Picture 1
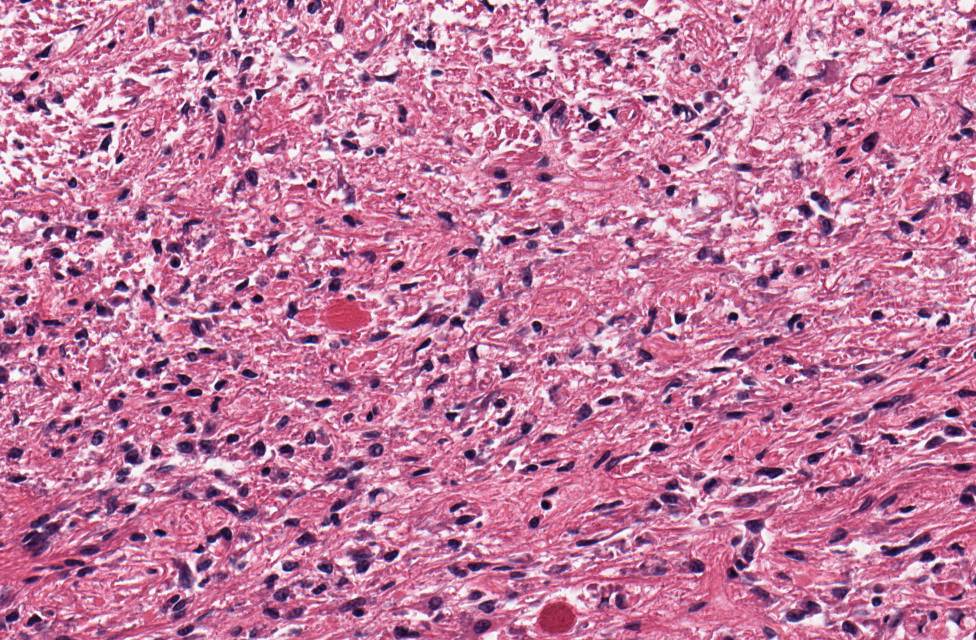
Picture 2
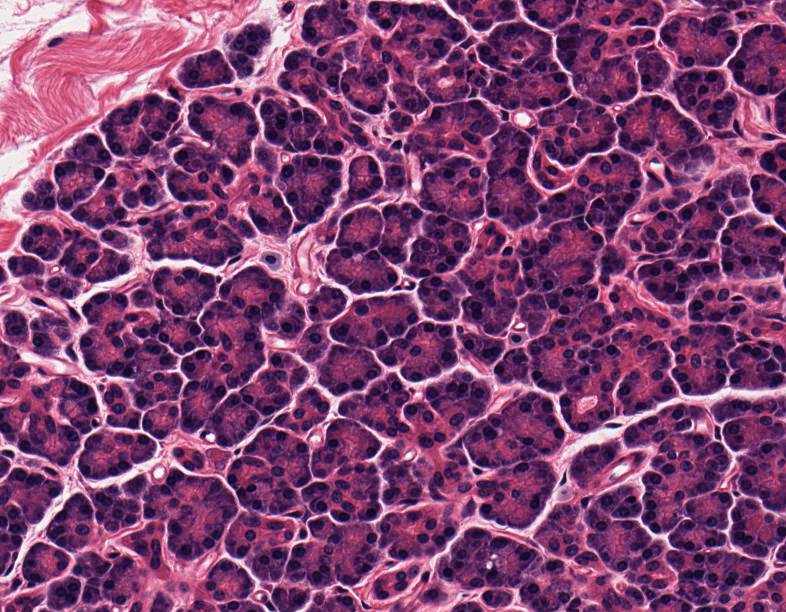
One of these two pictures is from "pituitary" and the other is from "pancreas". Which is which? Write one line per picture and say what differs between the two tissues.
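Picture 1 – pituitary. No epithelium or gland-like structures are present anywhere in the field.
Picture 2 – pancreas. Nearly the whole field is filled by closely packed rounded acini separated only by thin strands of connective tissue.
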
